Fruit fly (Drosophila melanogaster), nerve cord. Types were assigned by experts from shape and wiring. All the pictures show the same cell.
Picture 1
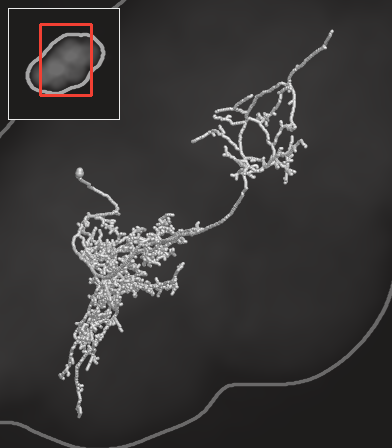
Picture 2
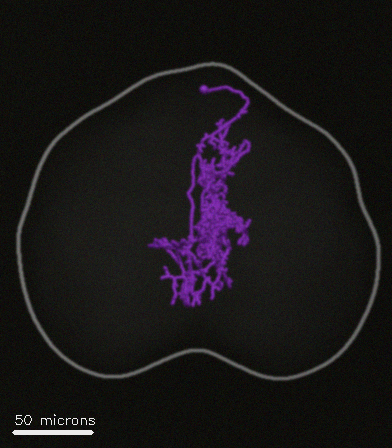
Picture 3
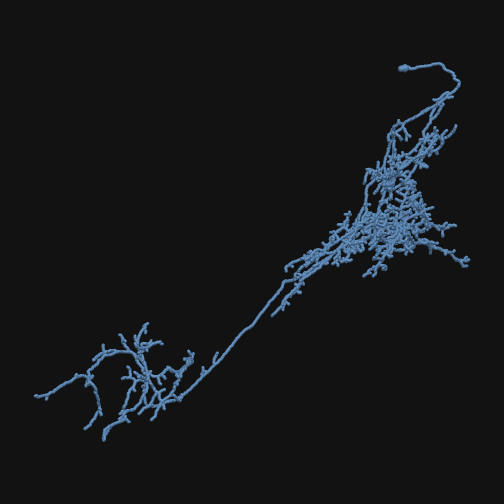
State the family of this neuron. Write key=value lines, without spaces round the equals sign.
family=hemilineage 23B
